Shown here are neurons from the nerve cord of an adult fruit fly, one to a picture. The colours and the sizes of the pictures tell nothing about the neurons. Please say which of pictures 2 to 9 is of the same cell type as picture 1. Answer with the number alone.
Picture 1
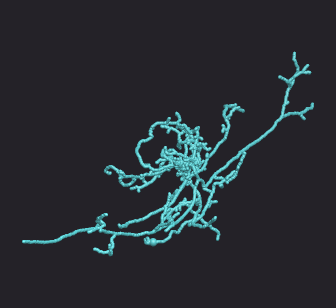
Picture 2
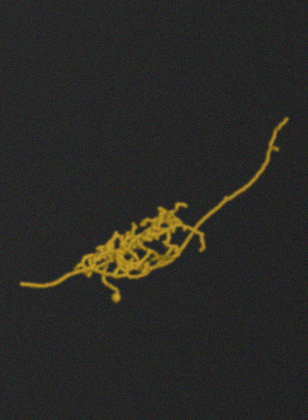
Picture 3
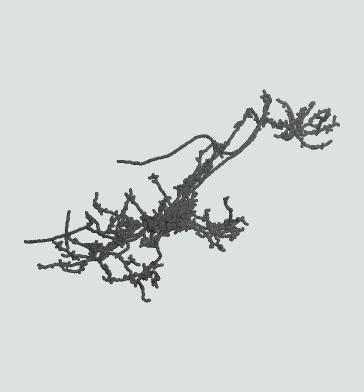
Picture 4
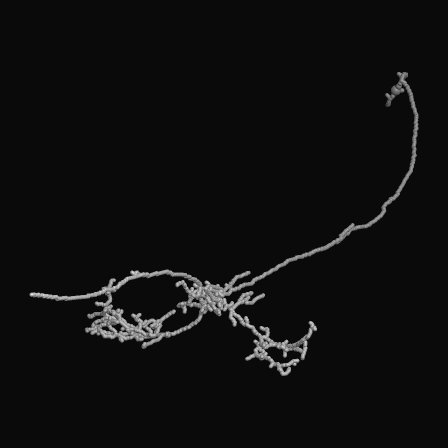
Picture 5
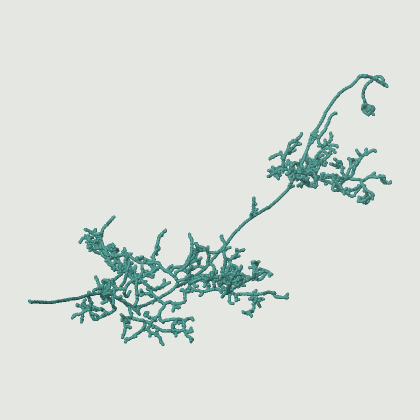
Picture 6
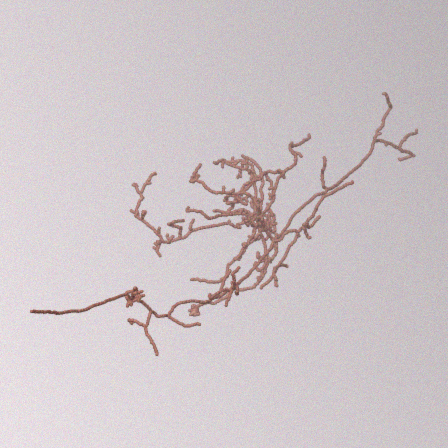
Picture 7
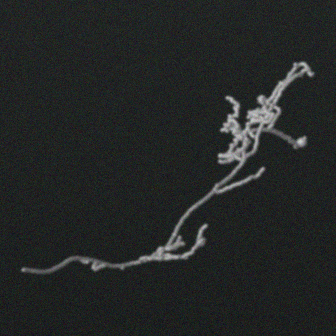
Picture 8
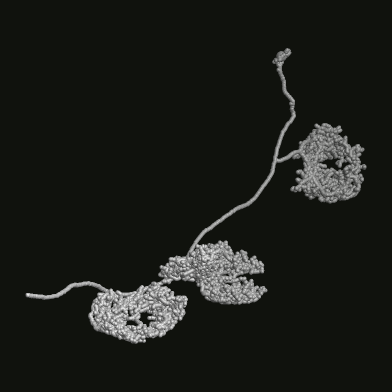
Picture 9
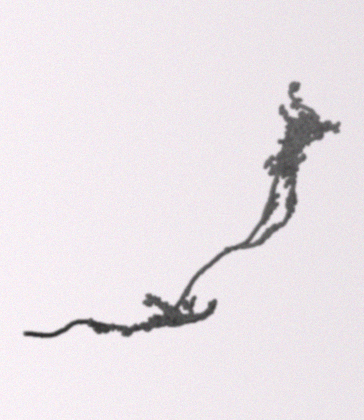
6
